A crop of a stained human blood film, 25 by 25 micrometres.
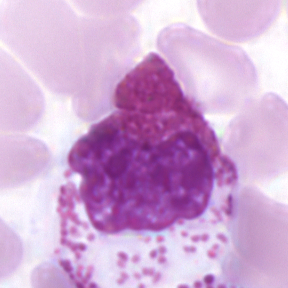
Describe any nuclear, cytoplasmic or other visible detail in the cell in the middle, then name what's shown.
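On its lower side the cell has no sharp border, and granules lie scattered outward into the surrounding area. These granules are of fairly even small size. Below the nucleus, the background around them is very pale, nearly colourless. The nucleus itself is large, with an irregular, lumpy, indented contour. Eosinophil is the name for this cell.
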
